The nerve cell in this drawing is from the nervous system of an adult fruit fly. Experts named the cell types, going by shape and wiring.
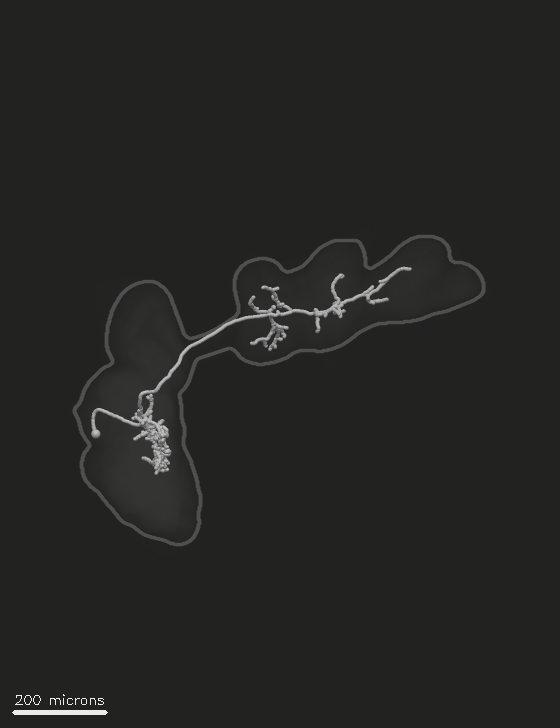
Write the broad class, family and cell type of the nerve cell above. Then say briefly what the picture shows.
This is a descending neuron. Its family is hemilineage MD3. The cell type is DNg79. The cell body can be seen on the left of the picture. By the scale bar it is about 700 microns wide in this view.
